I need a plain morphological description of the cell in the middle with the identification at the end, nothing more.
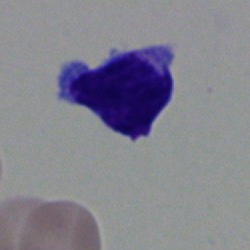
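Dark nuclear mass occupies nearly the whole cell, staining deep, dense purple-blue throughout. Cytoplasm scant, present only as a pale blue-violet fringe at the edges. Pale bleb-like projections at the left side and upper right. Cell: lymphocyte.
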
